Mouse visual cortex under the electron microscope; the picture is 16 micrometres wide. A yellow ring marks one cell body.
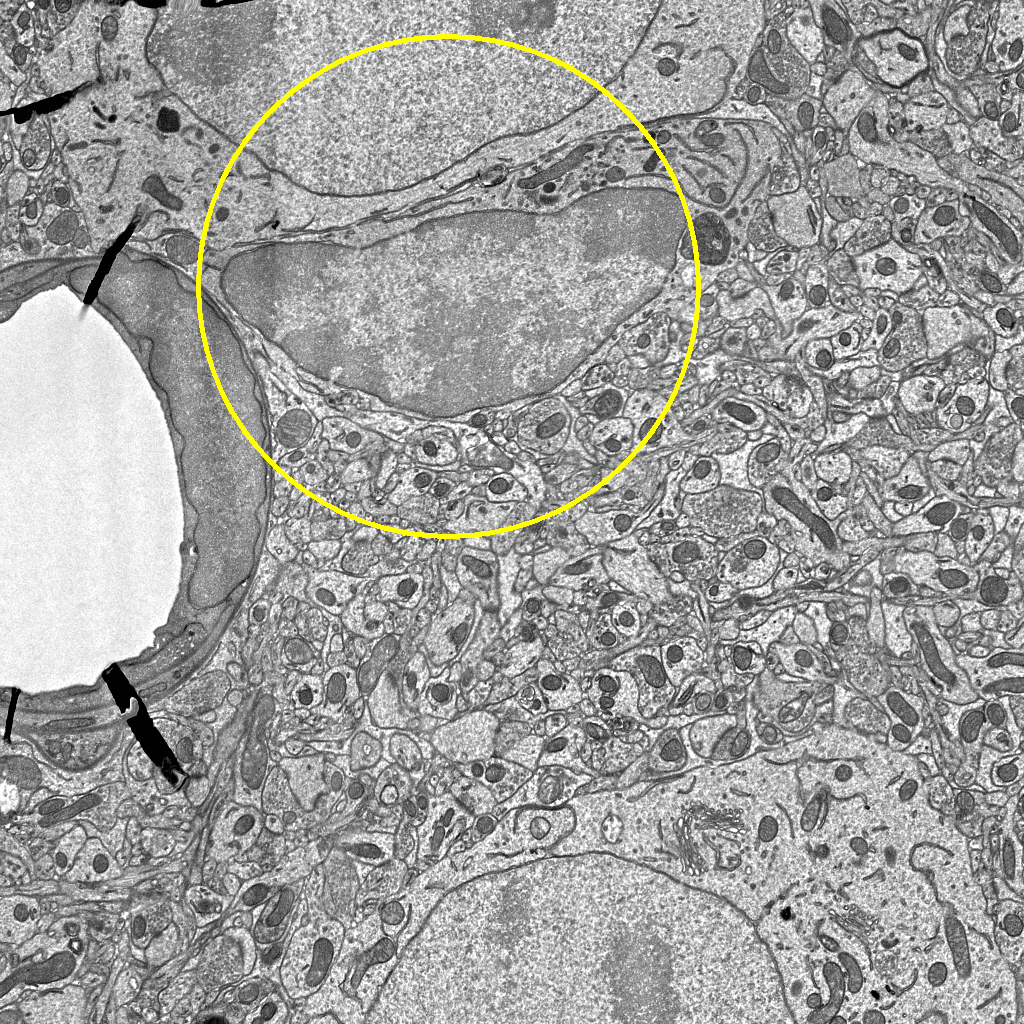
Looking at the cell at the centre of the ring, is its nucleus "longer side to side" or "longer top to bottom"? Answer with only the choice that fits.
Longer side to side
